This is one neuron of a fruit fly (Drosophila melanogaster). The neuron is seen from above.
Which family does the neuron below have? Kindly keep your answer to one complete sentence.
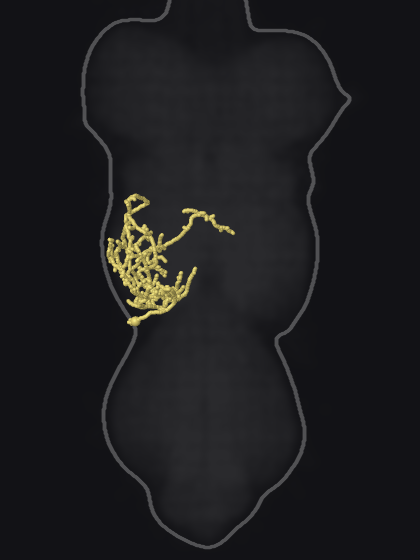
One member of family hemilineage 03A is this neuron.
